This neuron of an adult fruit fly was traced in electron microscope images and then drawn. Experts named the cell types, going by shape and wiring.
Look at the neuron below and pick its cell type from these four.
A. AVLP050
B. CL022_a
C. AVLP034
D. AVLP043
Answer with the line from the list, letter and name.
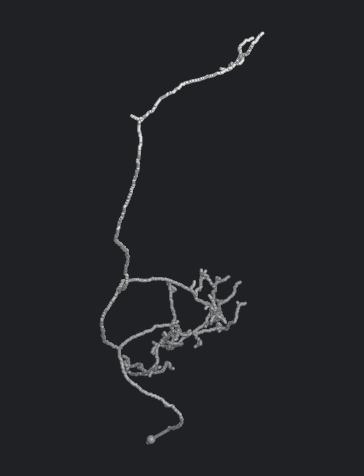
A. AVLP050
